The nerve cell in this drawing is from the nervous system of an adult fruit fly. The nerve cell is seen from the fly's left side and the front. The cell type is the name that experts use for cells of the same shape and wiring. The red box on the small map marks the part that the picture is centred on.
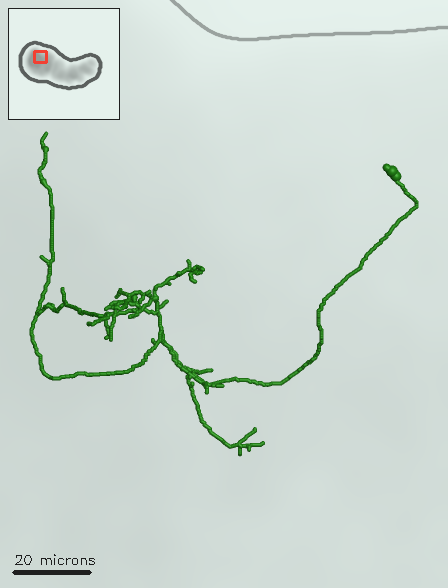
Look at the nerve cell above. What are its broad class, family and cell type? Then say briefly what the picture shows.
This is a central-brain intrinsic neuron. The name of its family is class CX. It is of cell type FS3_c. The cell body can be seen at the upper right of the picture. By the scale bar it is about 100 microns wide in this view.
